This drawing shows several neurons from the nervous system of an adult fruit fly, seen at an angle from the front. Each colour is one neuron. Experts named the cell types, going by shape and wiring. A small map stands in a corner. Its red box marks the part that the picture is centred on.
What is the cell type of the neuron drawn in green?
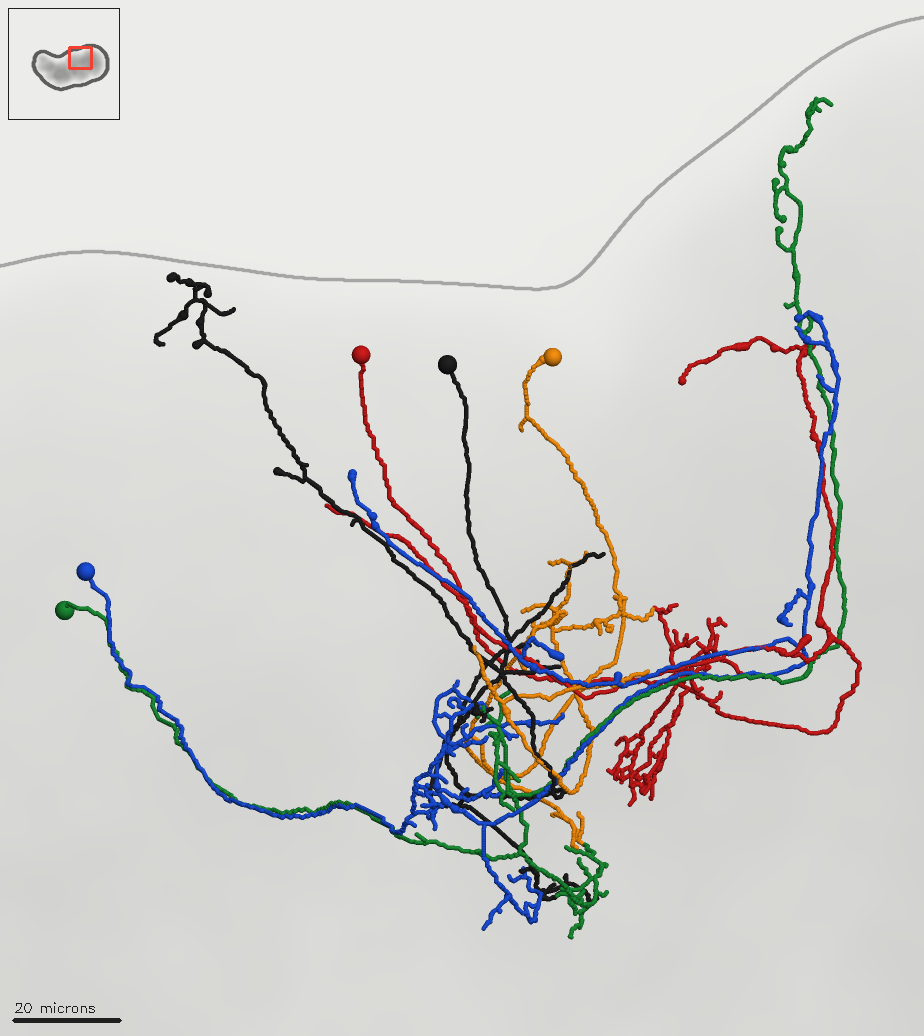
FS4A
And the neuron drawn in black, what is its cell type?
FS4B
